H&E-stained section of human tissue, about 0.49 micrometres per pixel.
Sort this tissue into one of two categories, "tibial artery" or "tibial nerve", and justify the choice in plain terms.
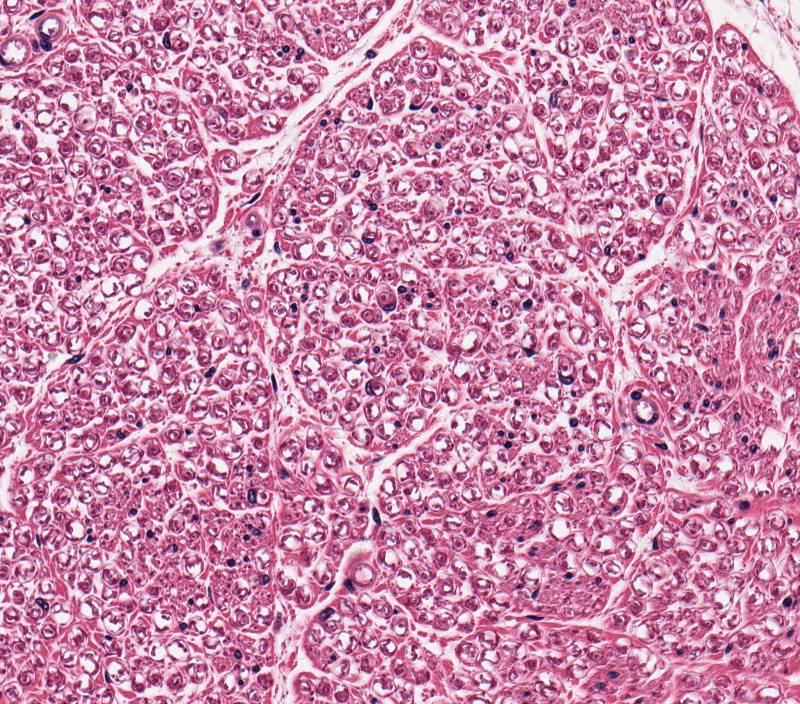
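This is tibial nerve. Thin pale fibrous septa divide the whole field into several rounded-to-polygonal fascicles.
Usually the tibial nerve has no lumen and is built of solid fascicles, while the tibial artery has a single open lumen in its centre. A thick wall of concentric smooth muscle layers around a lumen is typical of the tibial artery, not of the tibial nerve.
Between the fibres lie sparse small dark oval nuclei, and no fat cells are seen anywhere in the field.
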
